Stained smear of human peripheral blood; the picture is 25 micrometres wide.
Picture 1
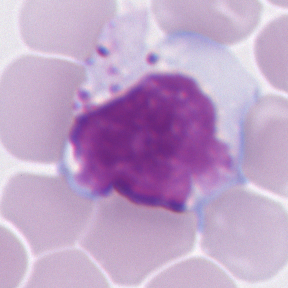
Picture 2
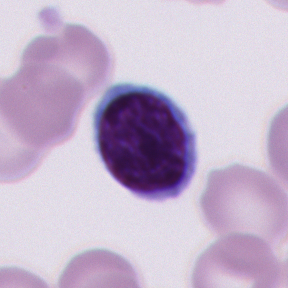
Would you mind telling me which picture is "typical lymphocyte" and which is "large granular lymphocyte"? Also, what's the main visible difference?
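The first picture shows a large granular lymphocyte, and the second a typical lymphocyte. Start with the granules: in the first cell a few dark purple granules are scattered in the cytoplasm at the upper left, though most of its cytoplasm holds none that can be seen. In the second cell, no granules are seen in the cytoplasm at all.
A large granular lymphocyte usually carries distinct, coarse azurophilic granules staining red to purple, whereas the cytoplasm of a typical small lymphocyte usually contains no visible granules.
The nuclei differ as well. The first is irregular, with a bumpy, notched outline, while the second is oval, about 9 by 7 micrometres, with no indentation or lobes. Compare the outlines too: the first cell is irregular and angular rather than round, and the second is smooth, without projections. In the second cell the cytoplasm forms only a thin blue rim, and the nucleus fills about 80% of the cell's area, with the whole cell measuring about 11 by 9 micrometres.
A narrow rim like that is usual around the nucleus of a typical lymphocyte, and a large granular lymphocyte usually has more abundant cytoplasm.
The cytoplasm of the first cell is a pale greyish blue. Where the two agree is the chromatin: dense purple, coarse and blotchy in the first, dark purple and coarsely clumped in the second.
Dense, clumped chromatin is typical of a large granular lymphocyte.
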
